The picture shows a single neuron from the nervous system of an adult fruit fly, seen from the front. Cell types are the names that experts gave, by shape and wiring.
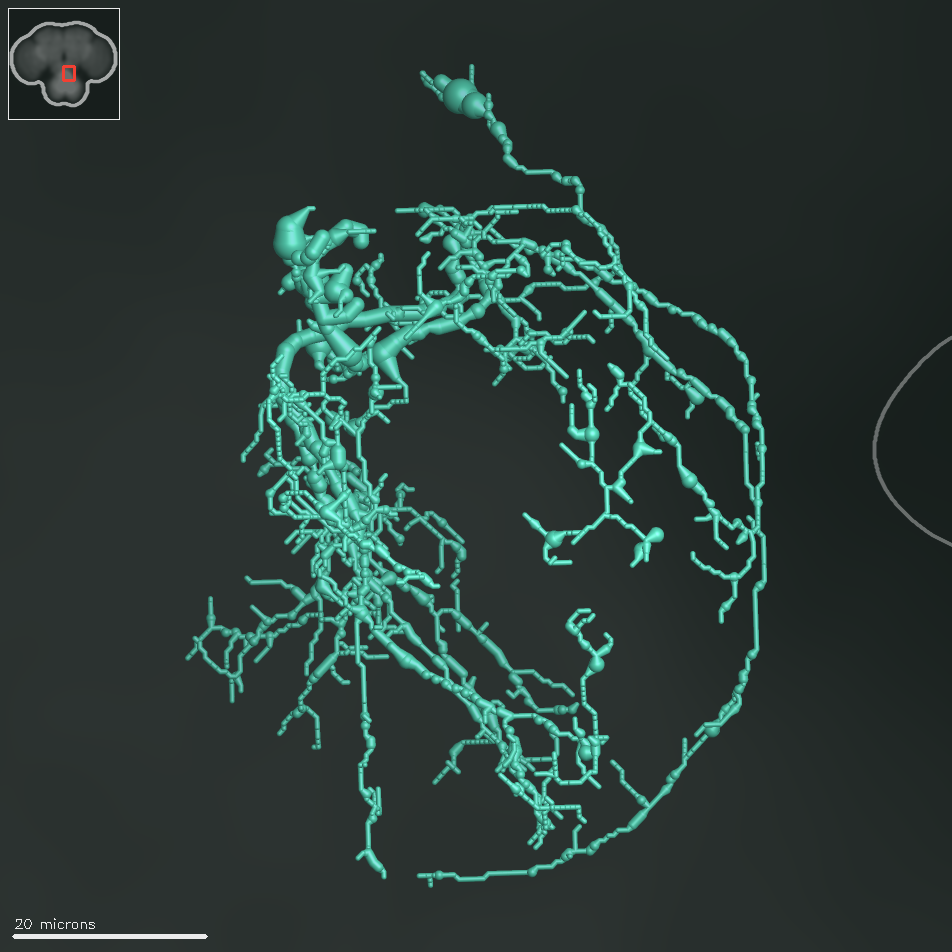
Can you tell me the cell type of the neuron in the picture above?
INXXX268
